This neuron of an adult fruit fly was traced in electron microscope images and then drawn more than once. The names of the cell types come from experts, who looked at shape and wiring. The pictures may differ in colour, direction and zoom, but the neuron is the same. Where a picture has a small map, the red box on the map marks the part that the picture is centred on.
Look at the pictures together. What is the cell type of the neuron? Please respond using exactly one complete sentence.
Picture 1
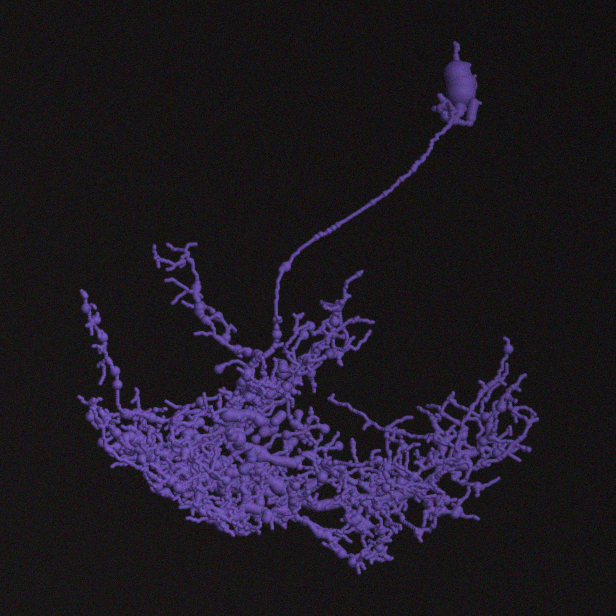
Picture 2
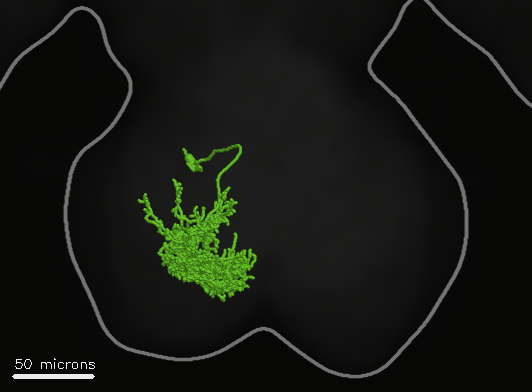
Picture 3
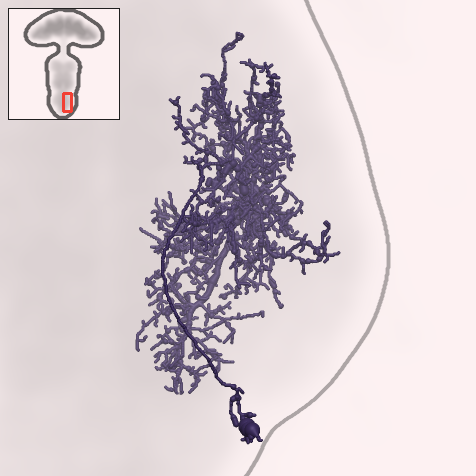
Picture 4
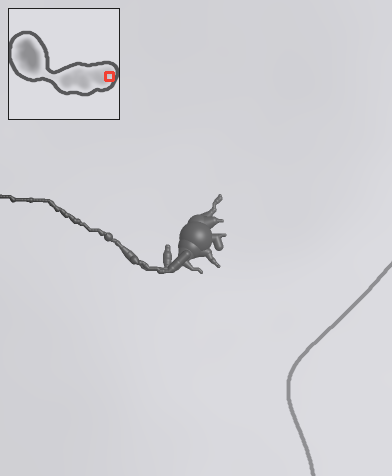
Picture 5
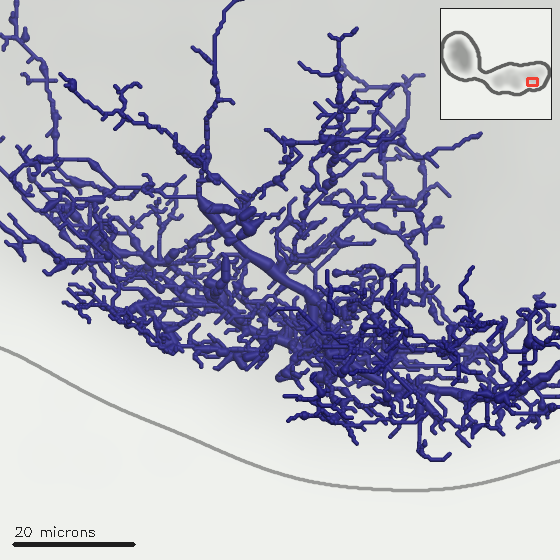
By its cell type, the neuron is IN21A019.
